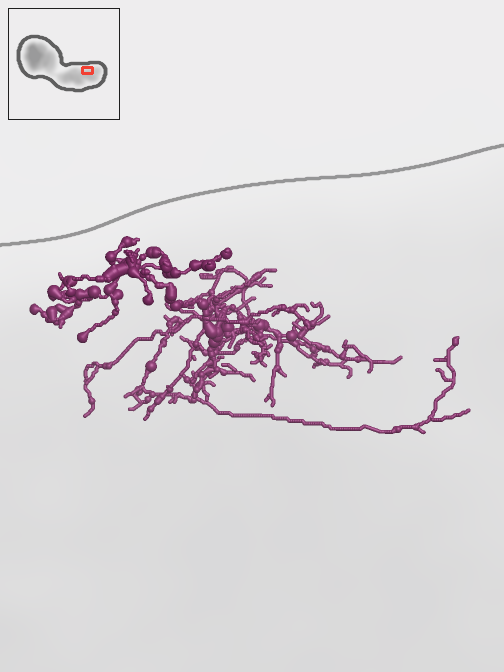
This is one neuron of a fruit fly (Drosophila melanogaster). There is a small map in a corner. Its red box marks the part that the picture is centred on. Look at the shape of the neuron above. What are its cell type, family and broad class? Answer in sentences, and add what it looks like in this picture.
It is of cell type IN06A119. Its family is hemilineage 06A. It is a nerve-cord intrinsic neuron. The drawing shows no cell body. The picture shows dozens of branch ends.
